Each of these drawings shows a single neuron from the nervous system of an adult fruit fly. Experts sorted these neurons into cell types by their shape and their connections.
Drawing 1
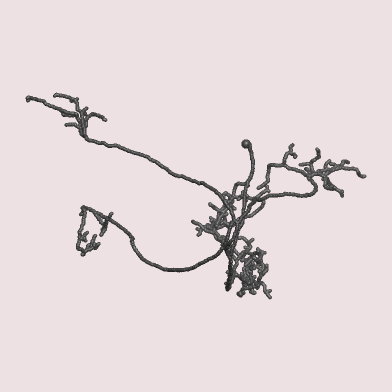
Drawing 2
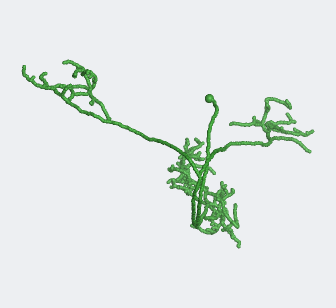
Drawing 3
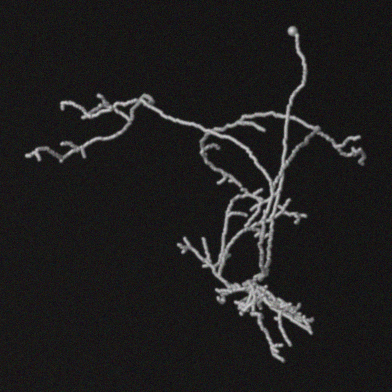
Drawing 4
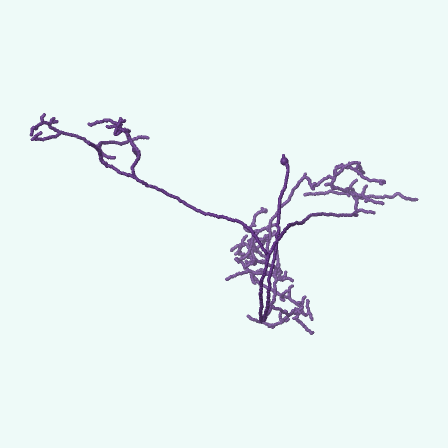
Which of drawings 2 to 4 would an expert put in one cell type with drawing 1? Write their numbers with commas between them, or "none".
2, 4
